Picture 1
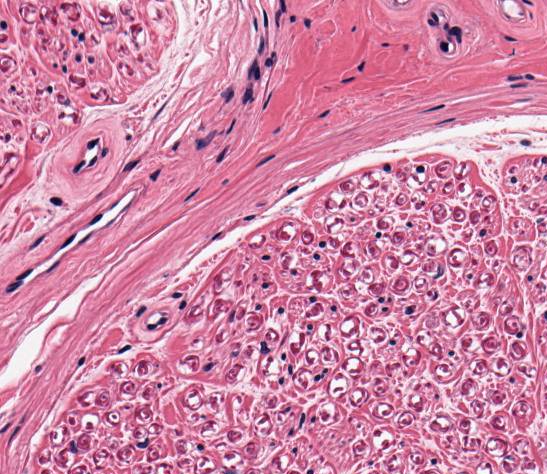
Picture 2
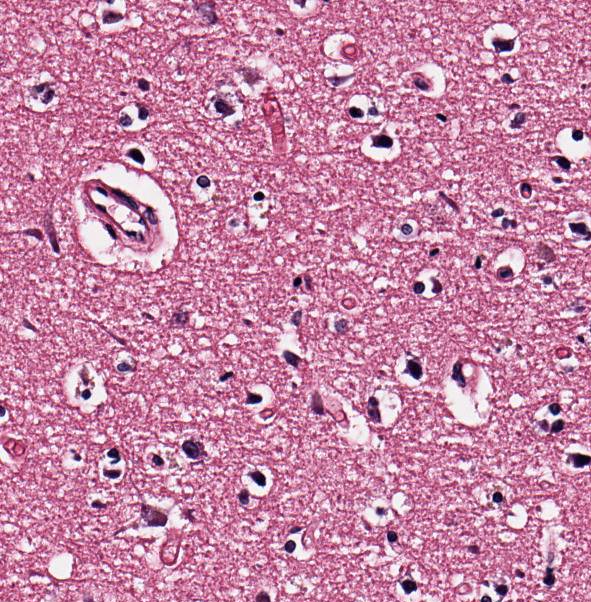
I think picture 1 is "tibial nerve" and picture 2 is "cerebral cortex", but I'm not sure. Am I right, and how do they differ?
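Tibial nerve is shown in picture 1 and cerebral cortex in picture 2. Layout: a large rounded fascicle at lower right and part of another at upper left, against a fine pink fibrillary meshwork with cells scattered singly. Contents: cross-cut nerve fibres of mixed diameter, each a central pink axon in a clear ring, with sparse small dark nuclei, versus mostly small cells with round dark nuclei and little cytoplasm. Clear spaces in picture 2: haloes around many cells, and a wide oval space round a small upper-left vessel.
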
